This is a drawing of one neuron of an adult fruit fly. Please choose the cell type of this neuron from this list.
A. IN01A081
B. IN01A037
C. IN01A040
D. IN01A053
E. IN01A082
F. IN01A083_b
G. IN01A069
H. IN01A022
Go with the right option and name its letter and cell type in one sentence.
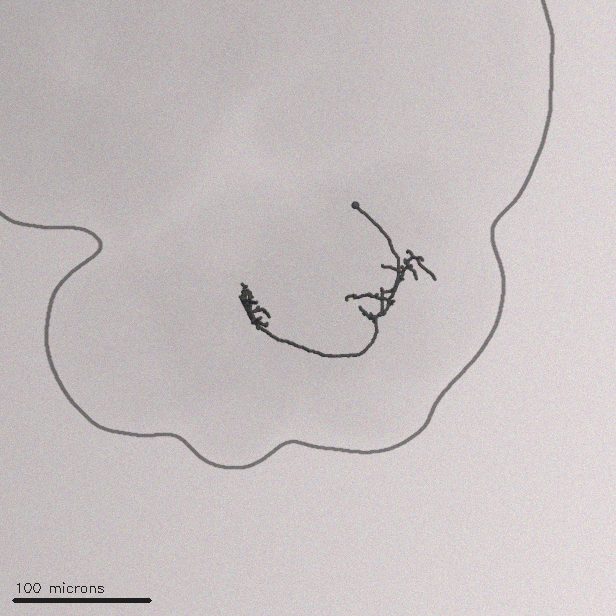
Being of cell type IN01A082, the neuron matches option E.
